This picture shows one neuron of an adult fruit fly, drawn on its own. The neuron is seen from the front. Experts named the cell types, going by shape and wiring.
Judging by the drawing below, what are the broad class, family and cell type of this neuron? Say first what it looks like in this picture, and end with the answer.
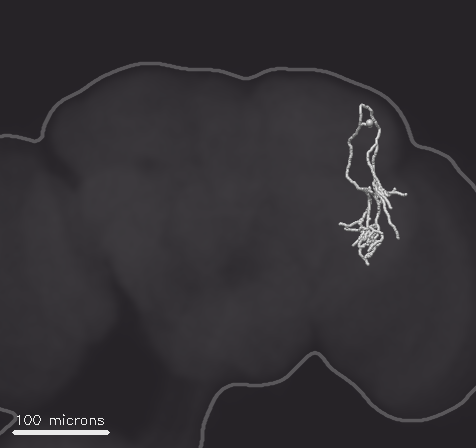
The cell body can be seen at the upper right of the picture. From top to bottom in the picture it spans about 170 microns. This is a central-brain intrinsic neuron. Its family is hemilineage VLPd&p1_dorsal. The cell type is AVLP055.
